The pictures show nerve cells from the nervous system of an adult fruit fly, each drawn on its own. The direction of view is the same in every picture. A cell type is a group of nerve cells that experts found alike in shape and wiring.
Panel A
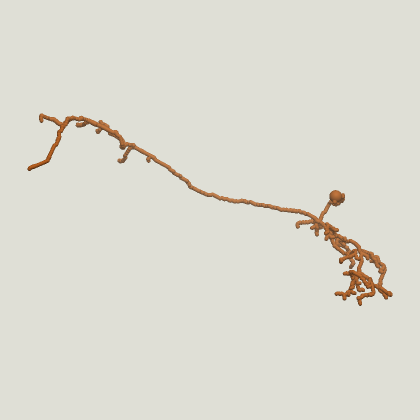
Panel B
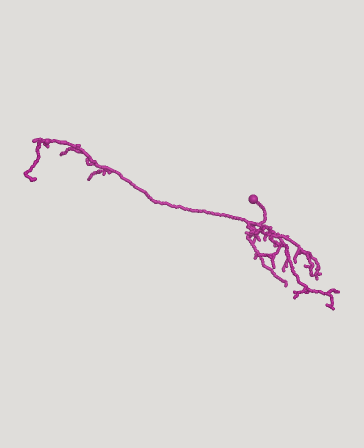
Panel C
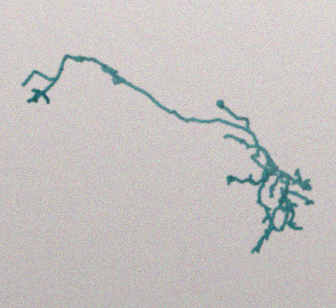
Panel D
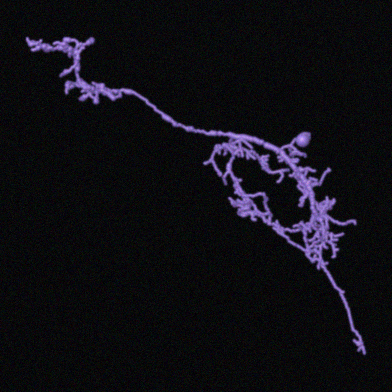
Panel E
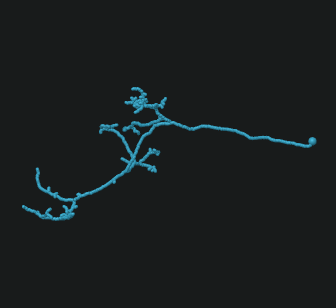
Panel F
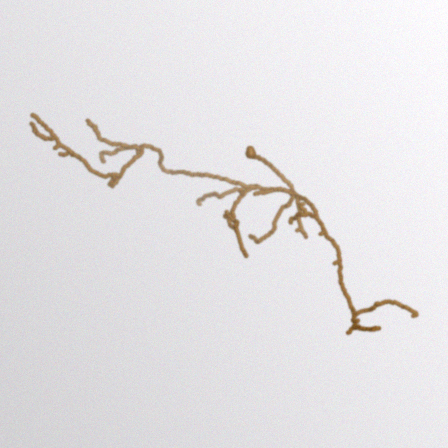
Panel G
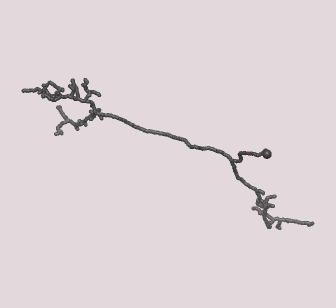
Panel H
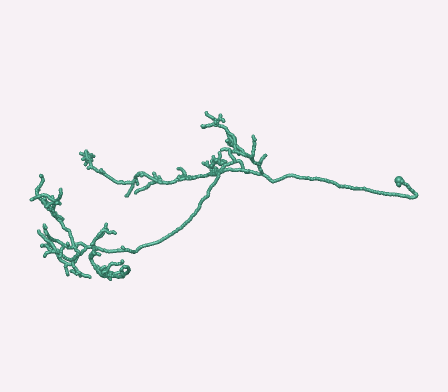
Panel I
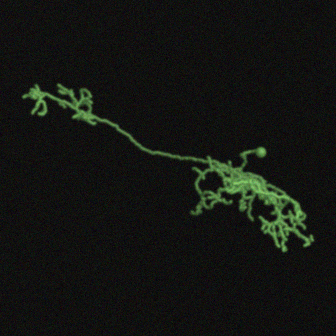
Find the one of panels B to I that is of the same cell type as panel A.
B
